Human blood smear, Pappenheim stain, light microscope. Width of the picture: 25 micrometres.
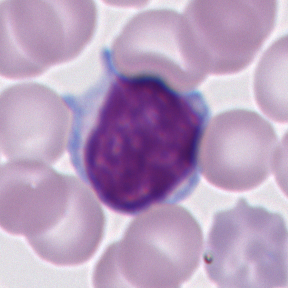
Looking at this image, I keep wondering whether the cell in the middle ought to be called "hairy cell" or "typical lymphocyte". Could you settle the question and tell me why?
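It's a typical lymphocyte. What settles it is the cytoplasm: the nucleus fills most of the cell and leaves only a narrow rim.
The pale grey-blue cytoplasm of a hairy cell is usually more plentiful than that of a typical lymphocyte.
Now look at the nucleus: it measures about 12 by 10 micrometres, is rounded and not divided into lobes, and its chromatin is dark purple and dense, with a few paler patches. You'll also notice a small pointed cytoplasmic projection at the upper left of the cell.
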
